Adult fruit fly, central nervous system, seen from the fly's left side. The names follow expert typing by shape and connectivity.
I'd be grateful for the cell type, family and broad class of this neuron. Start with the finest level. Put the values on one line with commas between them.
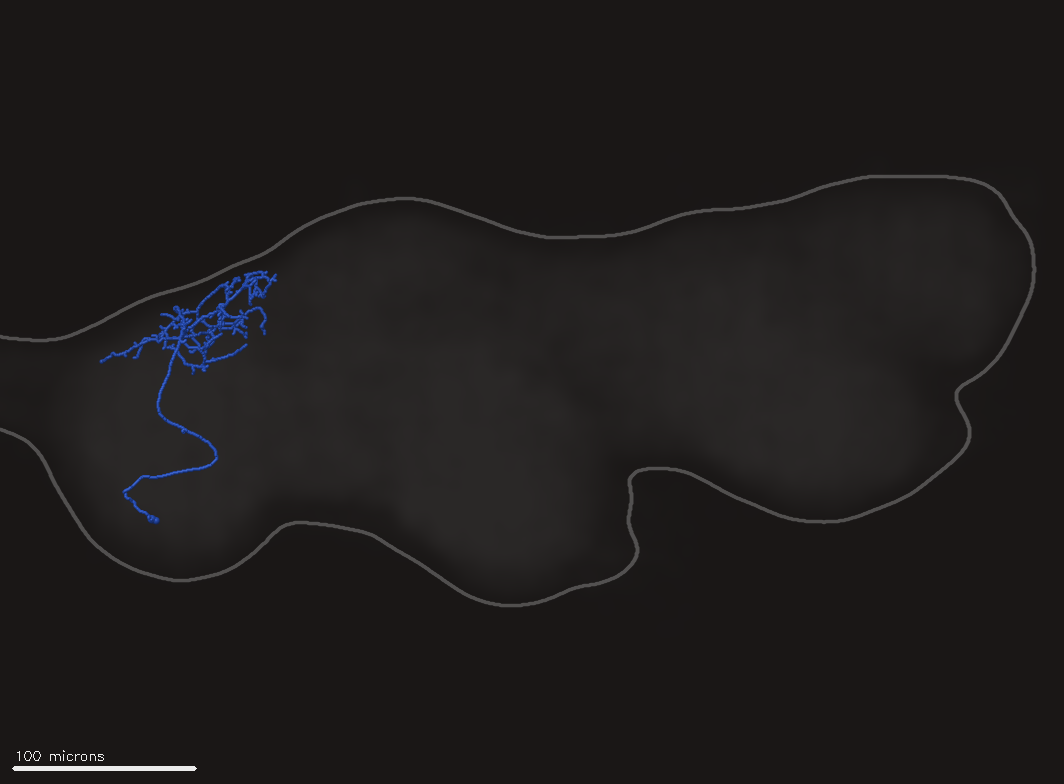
IN02A055, hemilineage 02A, nerve-cord intrinsic neuron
